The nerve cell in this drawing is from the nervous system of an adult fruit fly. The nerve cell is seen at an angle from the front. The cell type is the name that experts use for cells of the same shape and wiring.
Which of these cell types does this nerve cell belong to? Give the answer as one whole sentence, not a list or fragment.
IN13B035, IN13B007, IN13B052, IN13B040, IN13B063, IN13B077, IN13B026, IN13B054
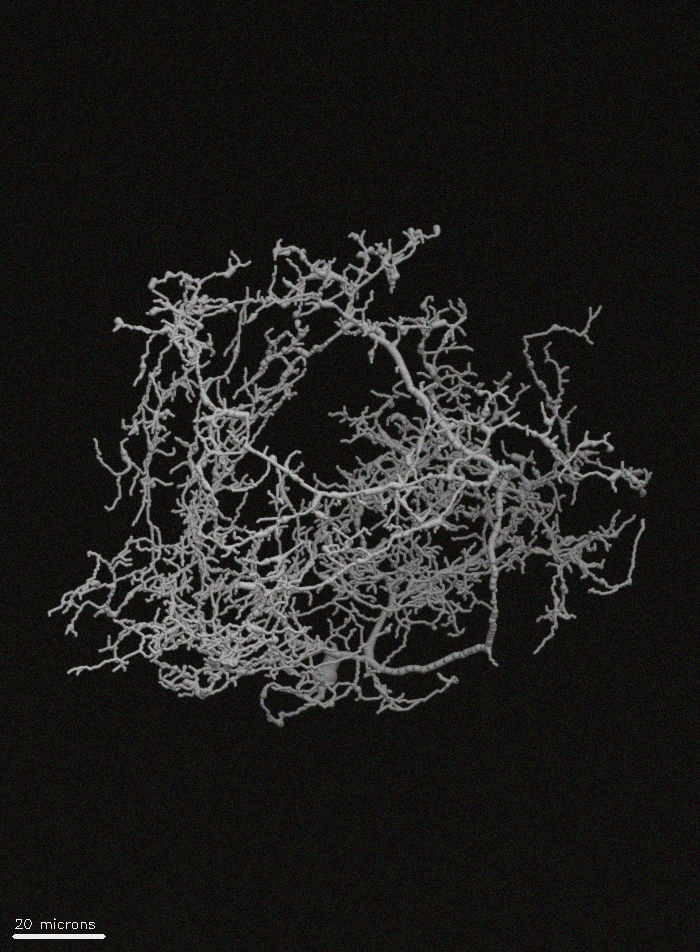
This nerve cell counts as a member of the cell type IN13B007.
